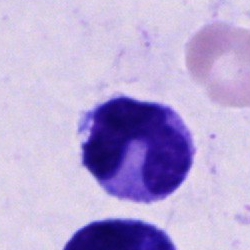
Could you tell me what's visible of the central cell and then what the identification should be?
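A notch indents the nucleus and opens toward the bottom of the cell. Its chromatin is dense and dark purple. The cytoplasm that can be seen is pale lilac. From the upper left edge of the cell, a small, pale, frayed bulge projects. Answer: band neutrophil.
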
